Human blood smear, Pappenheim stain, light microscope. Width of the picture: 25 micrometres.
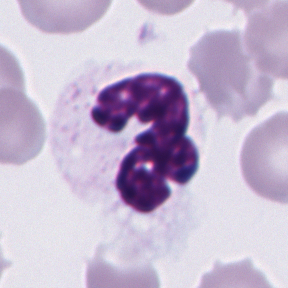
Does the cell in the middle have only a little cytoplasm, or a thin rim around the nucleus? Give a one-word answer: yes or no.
No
